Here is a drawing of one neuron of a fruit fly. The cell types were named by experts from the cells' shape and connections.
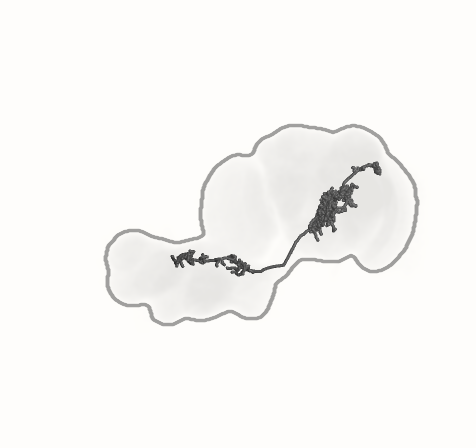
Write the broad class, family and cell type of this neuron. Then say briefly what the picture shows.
This is a descending neuron. The family is hemilineage WEDd1. The cell type is DNa16. Its cell body lies on the right of the picture. As drawn here it is wider than it is tall.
